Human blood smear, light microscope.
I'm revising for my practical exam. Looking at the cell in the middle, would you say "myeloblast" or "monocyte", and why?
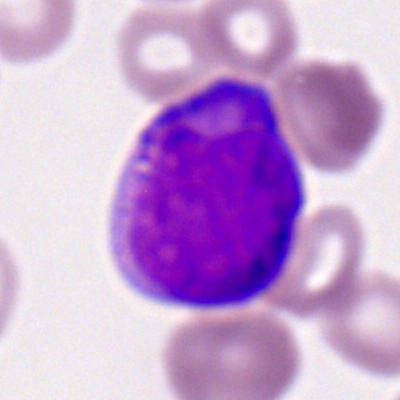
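It's a myeloblast, not a monocyte. The outline is rounded, with a flatter edge along the upper right. Red cells press against it there and along its right side. No granules show in the cytoplasm. The picture is a little blurred, which softens the fine detail of the nucleus.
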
